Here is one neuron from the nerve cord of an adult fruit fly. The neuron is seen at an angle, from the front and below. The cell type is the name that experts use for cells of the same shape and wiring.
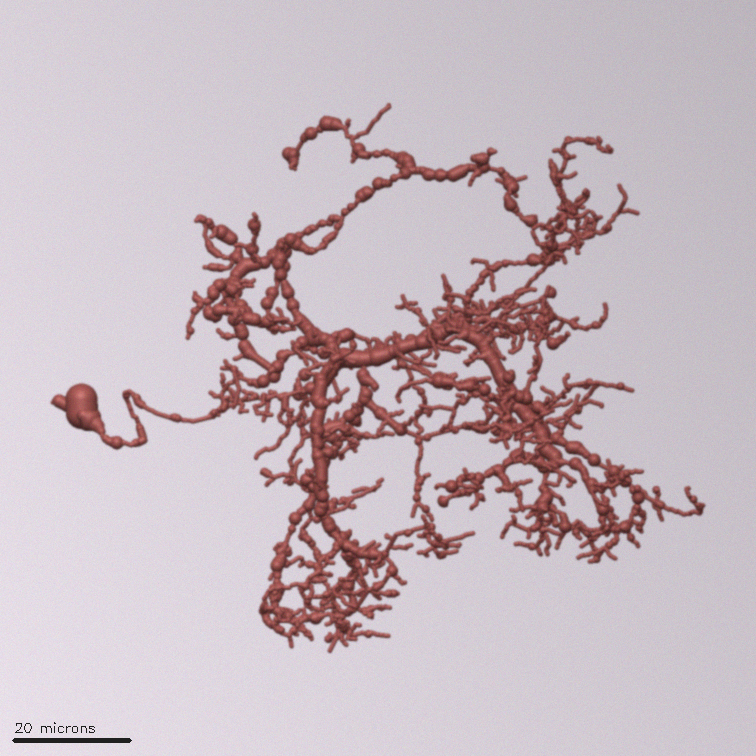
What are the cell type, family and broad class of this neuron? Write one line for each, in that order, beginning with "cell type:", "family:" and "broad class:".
cell type: IN20A.22A006
family: hemilineage 20A.22A
broad class: nerve-cord intrinsic neuron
